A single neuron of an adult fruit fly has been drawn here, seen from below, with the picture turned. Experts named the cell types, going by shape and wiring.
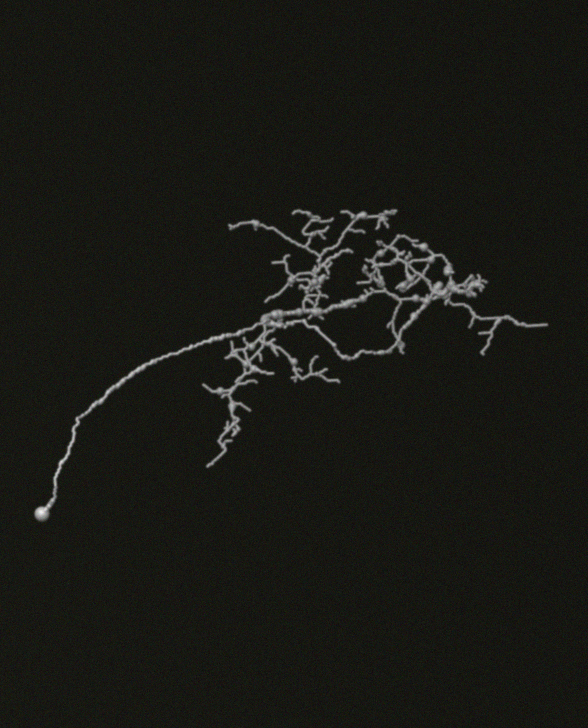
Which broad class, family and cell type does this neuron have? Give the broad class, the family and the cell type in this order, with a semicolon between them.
central-brain intrinsic neuron; hemilineage SLPal3_and_SLPal4_dorsal; CB4122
